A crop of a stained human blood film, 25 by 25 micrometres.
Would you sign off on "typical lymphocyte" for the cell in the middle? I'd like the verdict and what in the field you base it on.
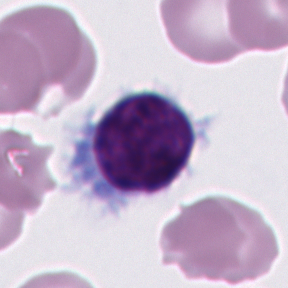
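In order: the nucleus fills most of the cell, with dense dark purple chromatin and no visible nucleoli. The cytoplasm is pale blue without granules, and fine hair-like projections extend from the cell surface.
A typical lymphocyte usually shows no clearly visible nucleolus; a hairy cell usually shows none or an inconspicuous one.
On nucleoli the names tie.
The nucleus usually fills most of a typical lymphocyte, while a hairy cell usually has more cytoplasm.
The nucleus here suits typical lymphocyte better.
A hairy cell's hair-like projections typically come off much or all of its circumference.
The projections on this cell side with hairy cell. So this is a hairy cell, not a typical lymphocyte.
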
